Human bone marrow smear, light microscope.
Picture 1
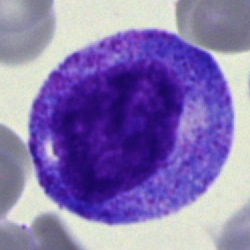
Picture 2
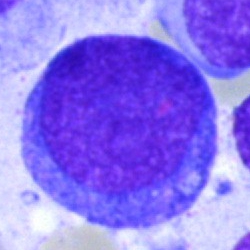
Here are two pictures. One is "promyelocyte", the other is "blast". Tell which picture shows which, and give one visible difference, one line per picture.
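Picture 1: promyelocyte. Many fine reddish-purple granules are scattered throughout the cytoplasm.
Picture 2: blast. No distinct granules are seen in the cytoplasm.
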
